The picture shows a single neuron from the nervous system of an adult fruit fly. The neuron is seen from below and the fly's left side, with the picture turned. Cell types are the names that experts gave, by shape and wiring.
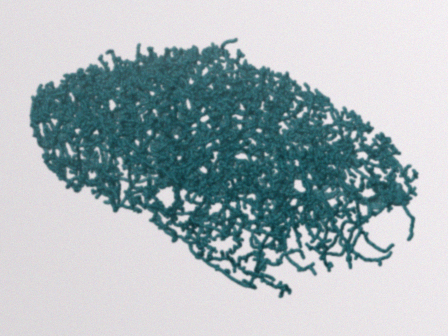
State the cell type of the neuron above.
Li31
